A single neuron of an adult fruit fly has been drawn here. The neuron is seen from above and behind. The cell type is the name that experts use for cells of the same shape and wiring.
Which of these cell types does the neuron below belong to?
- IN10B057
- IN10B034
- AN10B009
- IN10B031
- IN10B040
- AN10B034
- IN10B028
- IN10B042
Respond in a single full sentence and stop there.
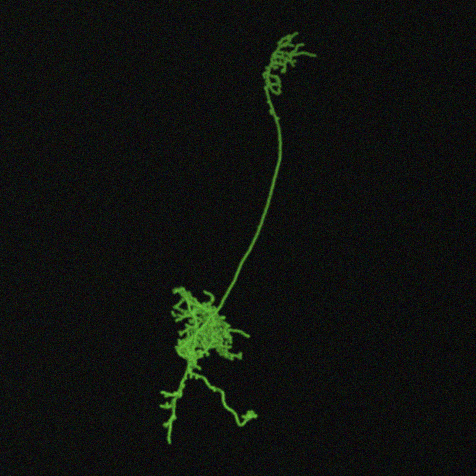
So far as cell type goes, this neuron is AN10B009.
